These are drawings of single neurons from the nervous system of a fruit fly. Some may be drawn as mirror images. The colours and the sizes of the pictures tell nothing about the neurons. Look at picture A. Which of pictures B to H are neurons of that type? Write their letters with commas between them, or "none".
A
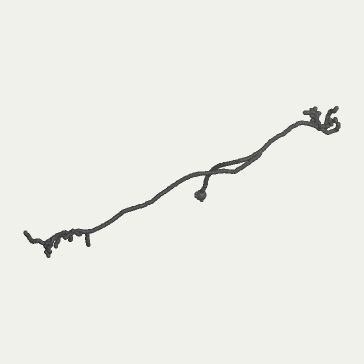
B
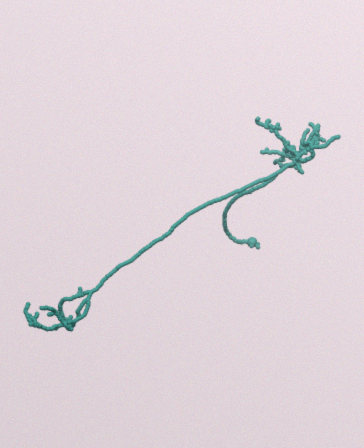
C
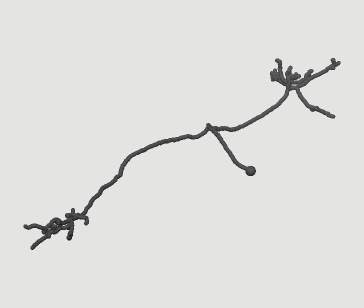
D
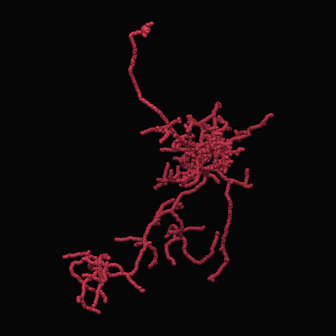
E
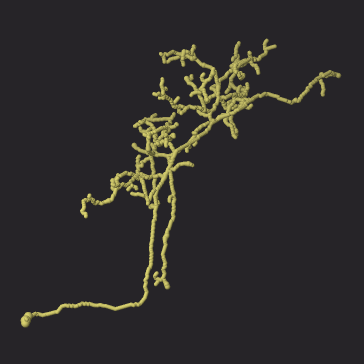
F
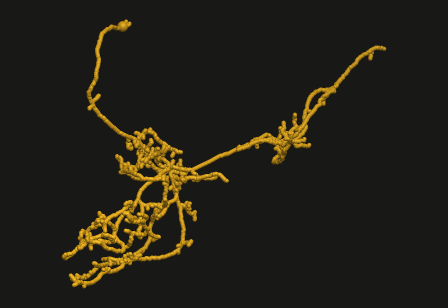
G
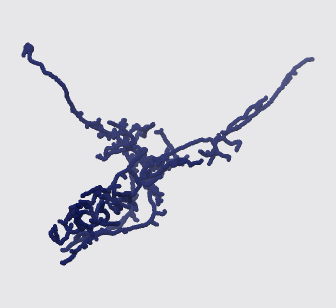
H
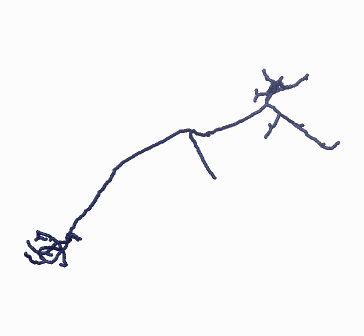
B, C, H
